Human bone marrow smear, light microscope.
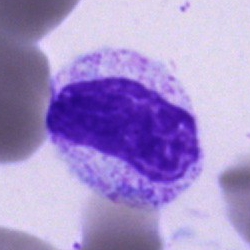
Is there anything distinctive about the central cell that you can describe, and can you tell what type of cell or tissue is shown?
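The nucleus, with dark purple, fairly condensed chromatin, reaches the left edge of the cell. Pale lilac cytoplasm lies in bands above and below it, scattered with fine pink-purple granules. This is a band neutrophil.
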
